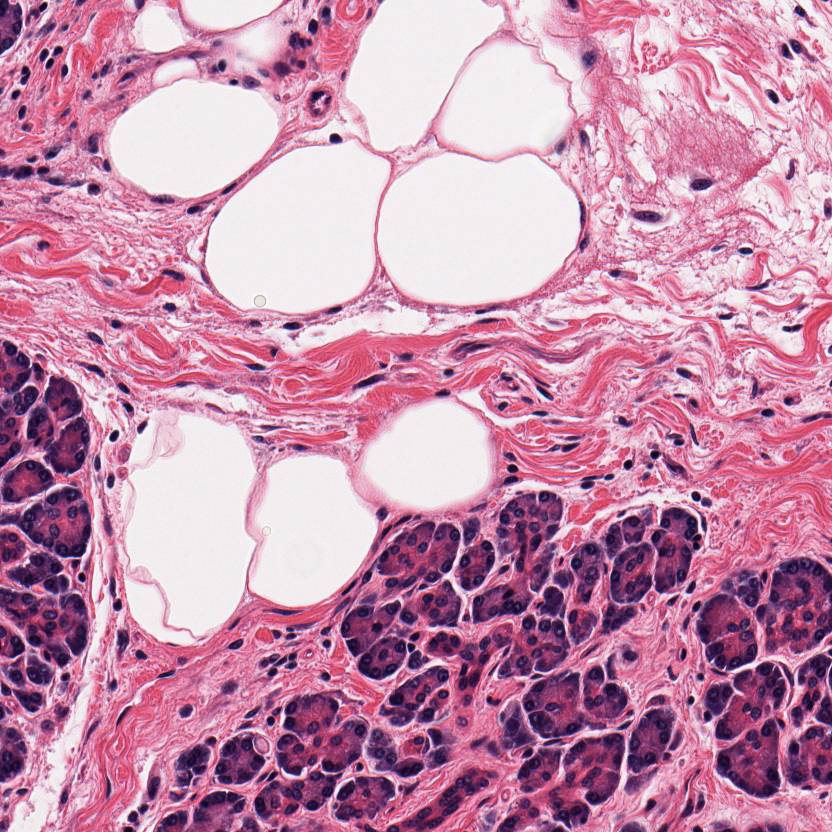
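Pancreas: acini are small rounded clusters of pyramidal cells, round nuclei toward the base. Acinar cytoplasm is deep purple basally, then pinker and granular toward each acinus centre. Across the middle, wavy pink collagen bundles run roughly horizontally between fat and acini. Small thin-walled vessels with red blood cells lie in the stroma at this band's right side.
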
